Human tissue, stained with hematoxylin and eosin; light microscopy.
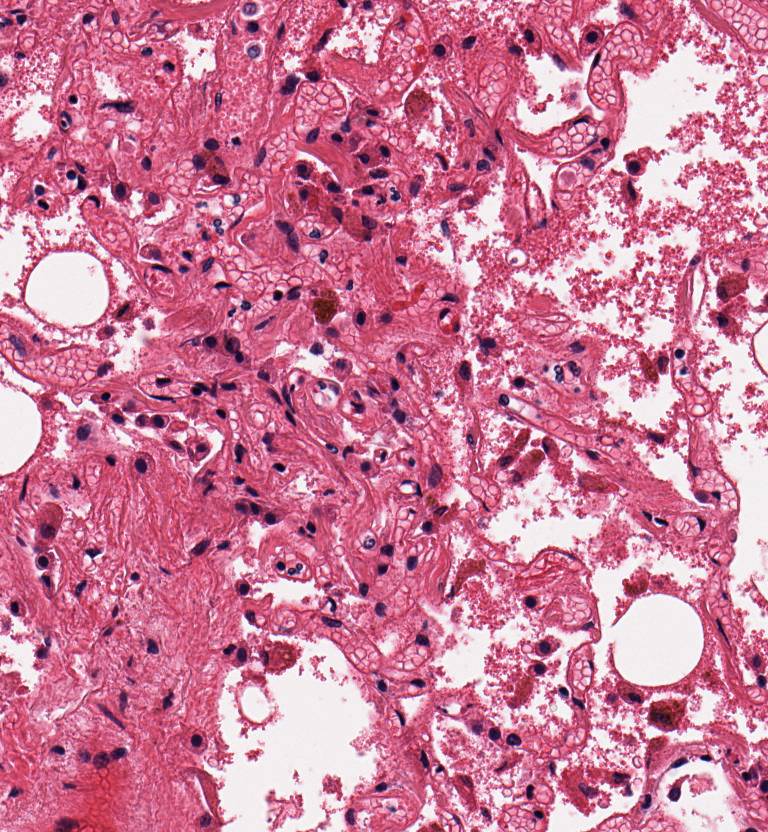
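Lung: denser pink fibrous tissue crosses the centre and left; the right half is an open lace of thin septa around spaces. Scattered cells carry coarse golden-brown pigment, mostly centre and lower right. Pale, bubbly rounded outlines sit in rows within septa and fibrous tissue.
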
